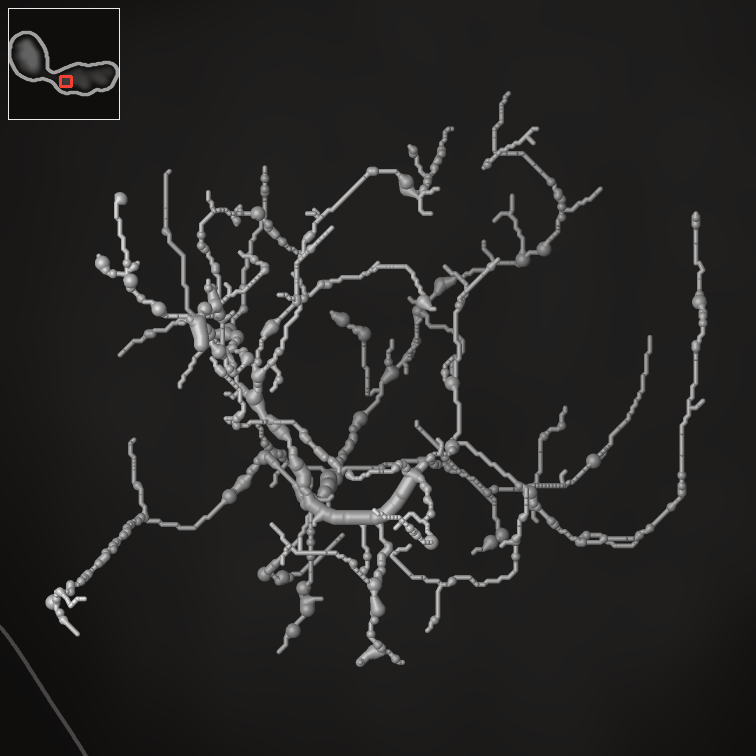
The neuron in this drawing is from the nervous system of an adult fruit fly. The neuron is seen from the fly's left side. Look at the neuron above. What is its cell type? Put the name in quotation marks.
"IN20A.22A018"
